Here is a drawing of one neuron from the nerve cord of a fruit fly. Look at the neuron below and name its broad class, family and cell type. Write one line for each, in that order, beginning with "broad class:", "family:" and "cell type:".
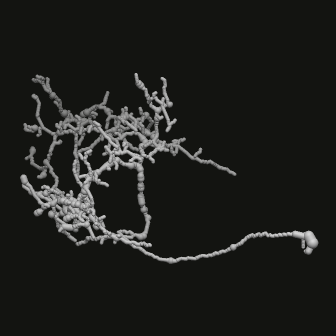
broad class: nerve-cord intrinsic neuron
family: hemilineage 09A
cell type: IN09A026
